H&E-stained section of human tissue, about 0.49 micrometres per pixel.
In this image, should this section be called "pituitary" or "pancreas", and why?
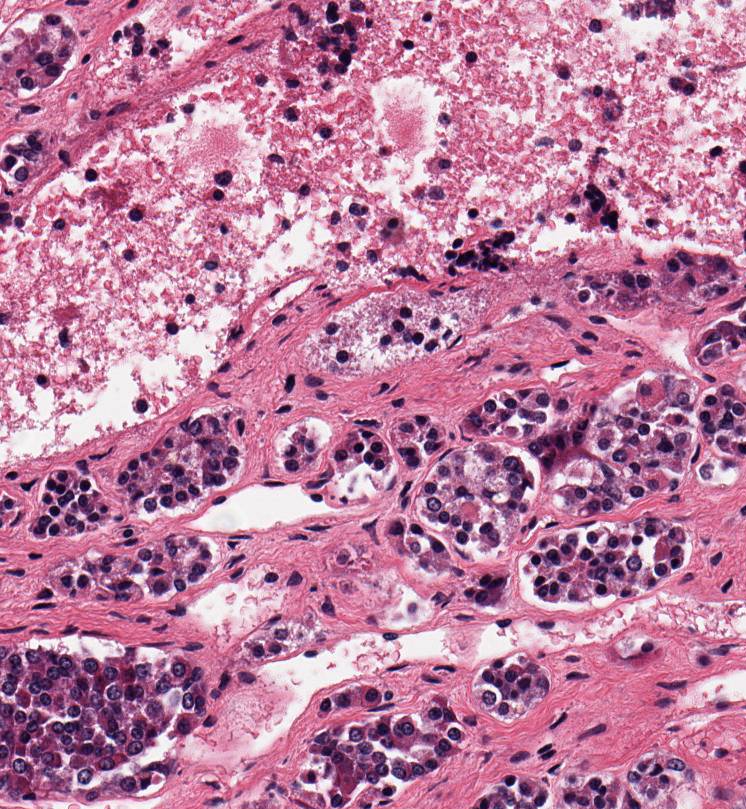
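This section is pituitary. First check: the lower part holds many small rounded cell nests set in fibrous stroma, each outlined by thin fibrous bands.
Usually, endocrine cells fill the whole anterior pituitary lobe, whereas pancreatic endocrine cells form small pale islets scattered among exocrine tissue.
Second check: some nests contain cells with pale, finely granular to bubbly purplish cytoplasm. Third check: the upper part is loose, granular pink material holding scattered small dark nuclei in no organised arrangement.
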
